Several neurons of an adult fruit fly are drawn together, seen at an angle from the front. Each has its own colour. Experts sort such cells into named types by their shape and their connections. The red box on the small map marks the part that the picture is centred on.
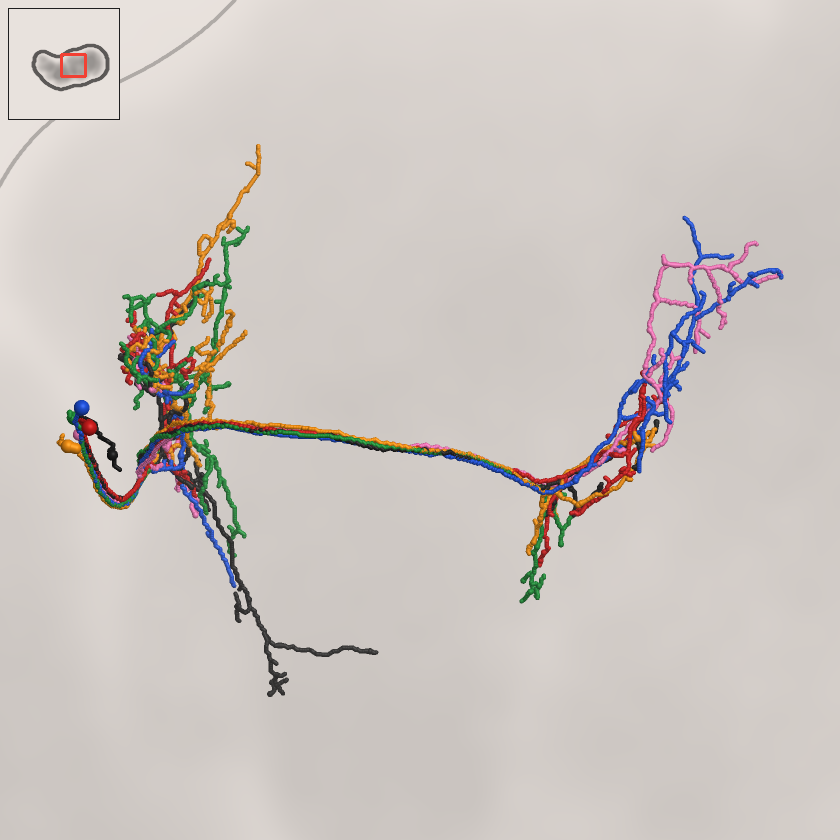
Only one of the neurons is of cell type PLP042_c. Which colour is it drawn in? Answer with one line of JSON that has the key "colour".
{"colour": "blue"}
